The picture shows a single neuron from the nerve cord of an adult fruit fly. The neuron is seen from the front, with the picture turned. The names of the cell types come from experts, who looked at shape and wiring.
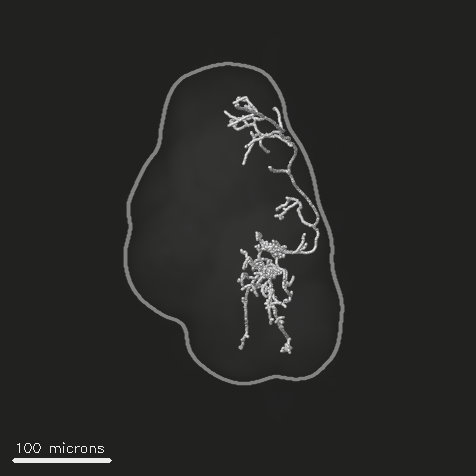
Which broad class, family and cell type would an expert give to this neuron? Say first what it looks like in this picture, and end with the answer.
From top to bottom in the picture it spans about 250 microns. In this view it is more than twice as tall as it is wide. It is an ascending neuron. The family is hemilineage 19B. The cell type is AN19B022.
